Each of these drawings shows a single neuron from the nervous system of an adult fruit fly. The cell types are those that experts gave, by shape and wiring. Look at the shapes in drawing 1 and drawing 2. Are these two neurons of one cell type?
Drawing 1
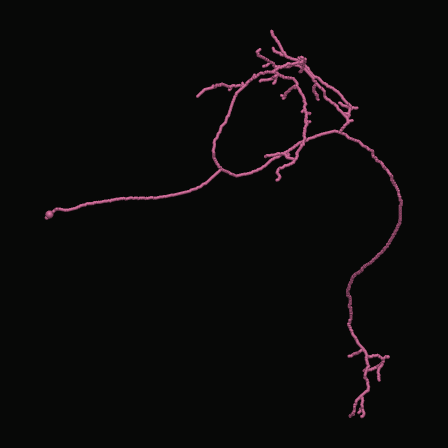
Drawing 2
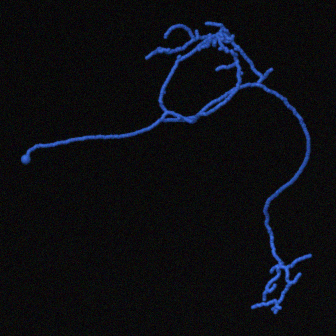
yes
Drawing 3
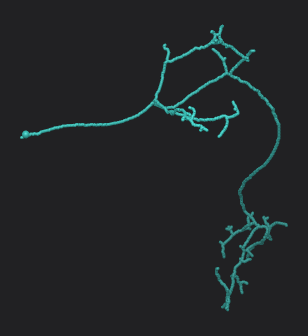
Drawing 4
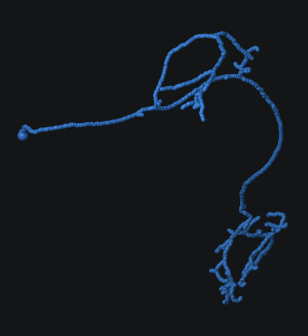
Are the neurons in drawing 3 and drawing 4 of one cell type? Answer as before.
yes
